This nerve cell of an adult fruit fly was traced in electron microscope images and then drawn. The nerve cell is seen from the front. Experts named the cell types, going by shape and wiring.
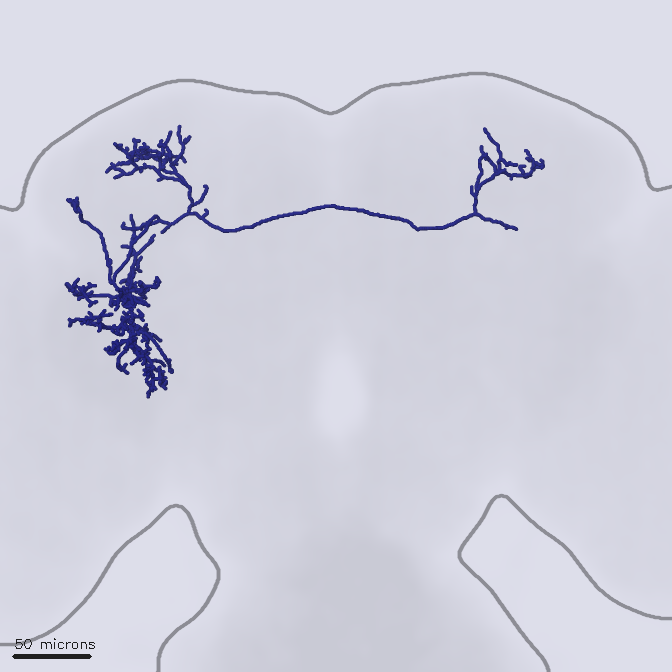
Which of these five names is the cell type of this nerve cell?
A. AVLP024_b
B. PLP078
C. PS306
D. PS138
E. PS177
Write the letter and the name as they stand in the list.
A. AVLP024_b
